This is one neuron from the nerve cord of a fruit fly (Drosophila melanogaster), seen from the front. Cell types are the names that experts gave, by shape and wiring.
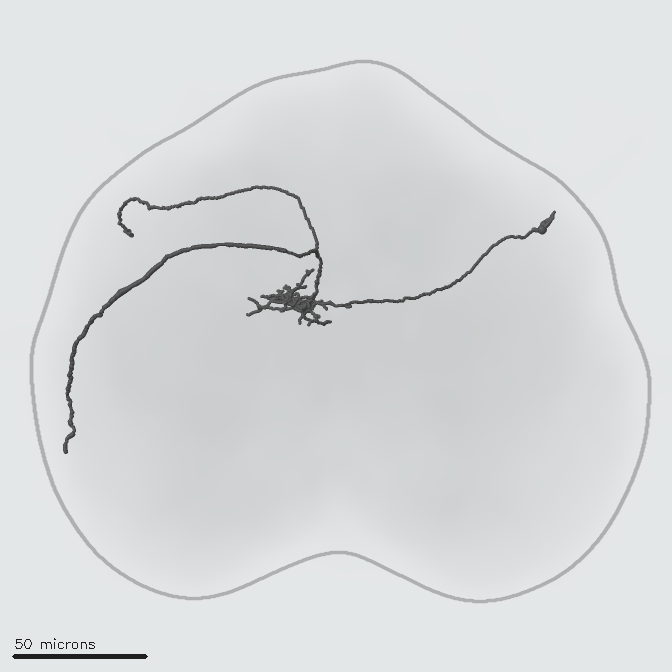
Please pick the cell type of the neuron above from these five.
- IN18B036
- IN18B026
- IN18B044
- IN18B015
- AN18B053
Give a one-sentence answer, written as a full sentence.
The neuron here falls under cell type IN18B044.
